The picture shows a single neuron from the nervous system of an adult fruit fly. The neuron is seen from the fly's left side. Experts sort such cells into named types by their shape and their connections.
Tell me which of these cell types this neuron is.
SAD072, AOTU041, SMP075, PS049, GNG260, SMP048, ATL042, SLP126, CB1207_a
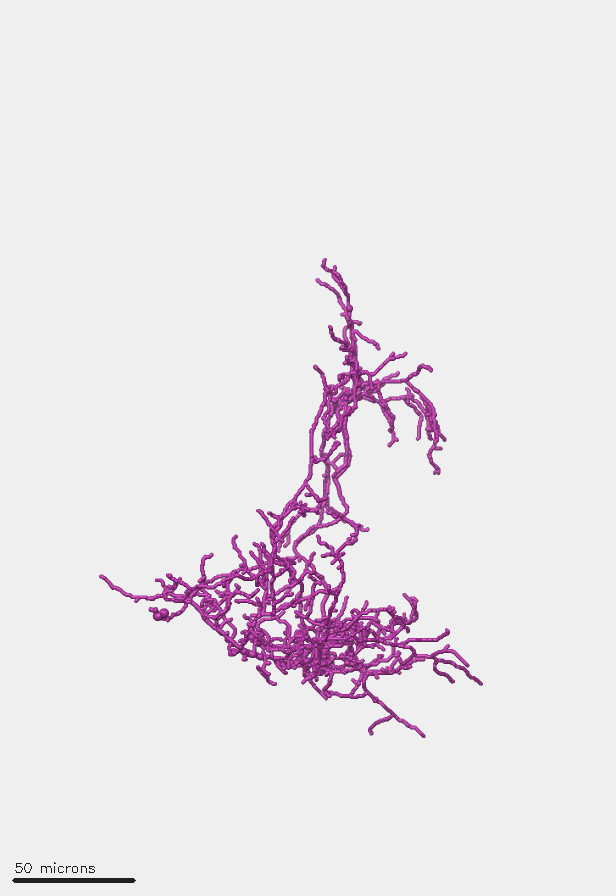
SAD072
